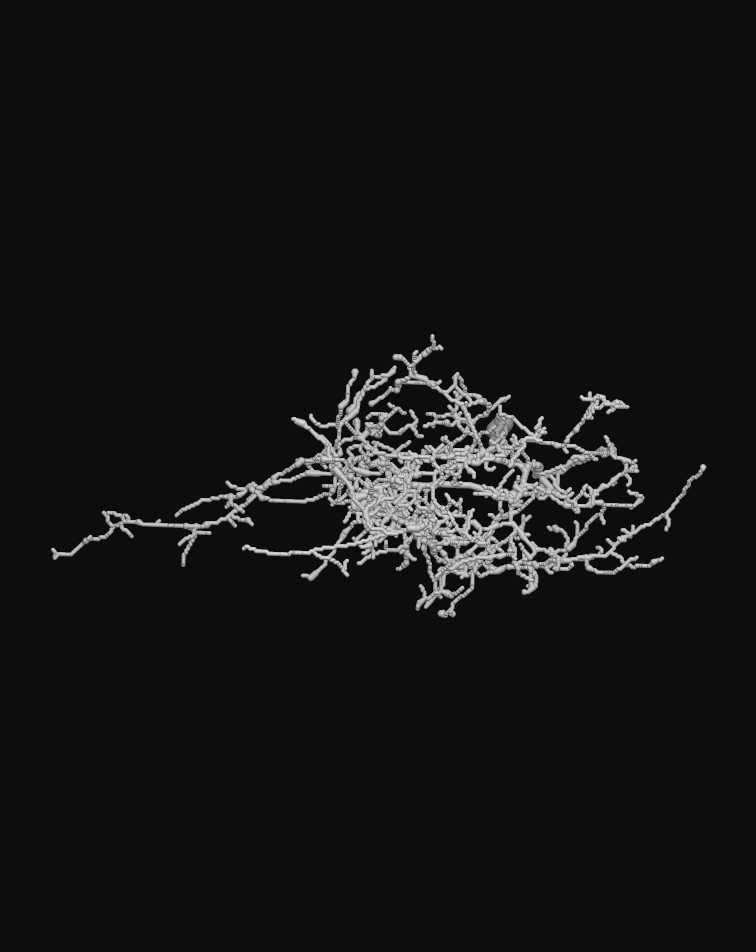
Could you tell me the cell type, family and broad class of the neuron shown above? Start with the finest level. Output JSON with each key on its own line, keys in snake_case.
{
 "cell_type": "LHAV2d1",
 "family": "LHAV",
 "broad_class": "central-brain intrinsic neuron"
}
